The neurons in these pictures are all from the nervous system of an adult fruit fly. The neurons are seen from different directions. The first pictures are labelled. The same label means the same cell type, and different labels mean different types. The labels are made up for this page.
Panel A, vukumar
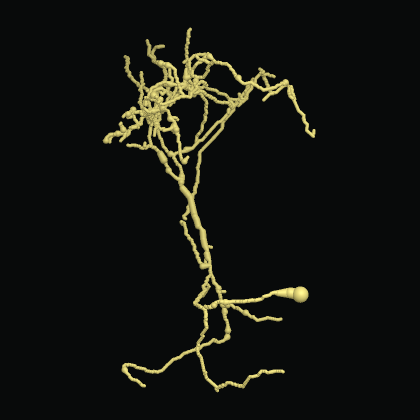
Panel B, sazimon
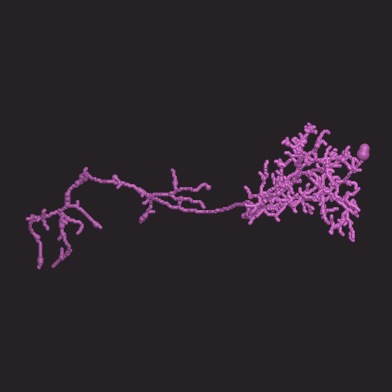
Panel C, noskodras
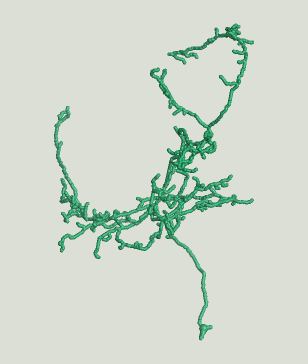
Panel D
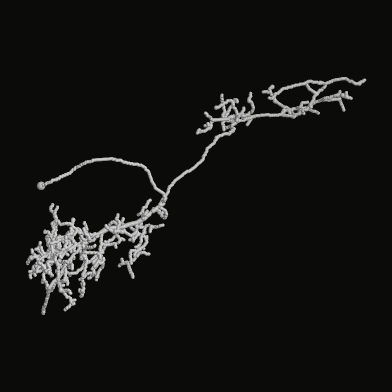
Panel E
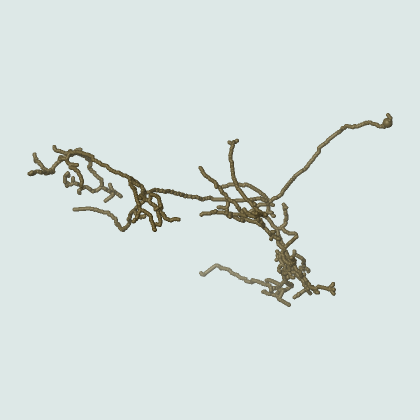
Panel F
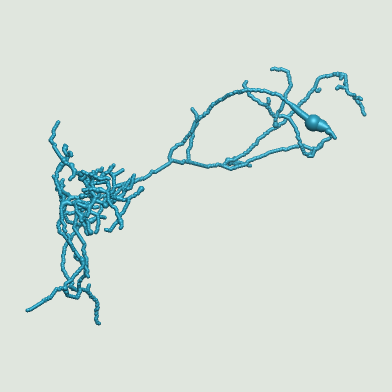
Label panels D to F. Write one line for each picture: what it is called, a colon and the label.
D: sazimon
E: noskodras
F: vukumar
